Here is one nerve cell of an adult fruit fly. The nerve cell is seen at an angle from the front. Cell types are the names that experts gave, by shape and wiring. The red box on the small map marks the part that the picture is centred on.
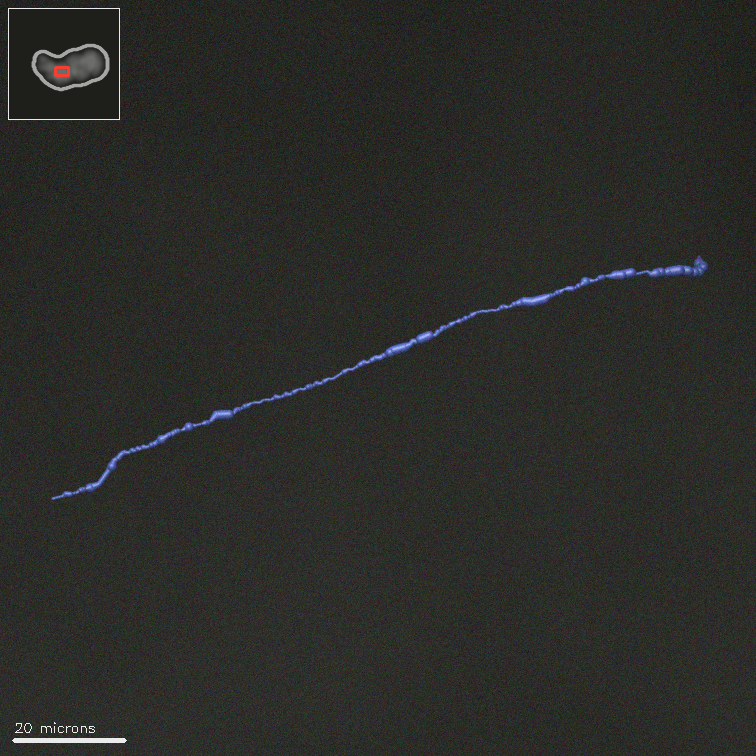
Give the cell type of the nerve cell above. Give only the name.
R8p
